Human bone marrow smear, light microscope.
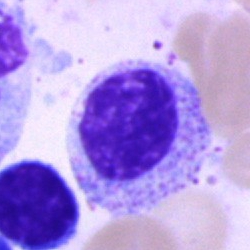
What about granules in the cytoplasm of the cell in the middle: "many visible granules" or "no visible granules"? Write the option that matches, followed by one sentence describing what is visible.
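Many visible granules. Fine purple granules are scattered throughout the cytoplasm.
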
